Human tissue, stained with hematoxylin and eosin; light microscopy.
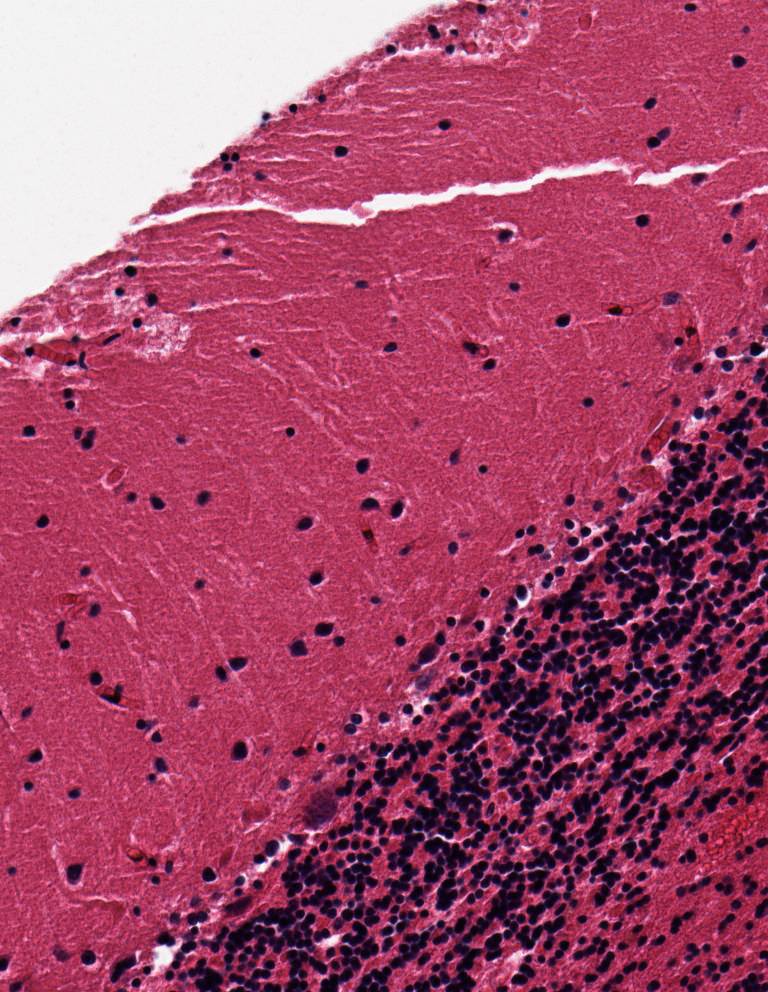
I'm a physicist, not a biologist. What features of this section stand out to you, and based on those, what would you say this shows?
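A diagonal boundary divides the field into a pale pink upper-left layer and a densely cellular dark lower-right layer. The latter is packed with small, round, darkly stained nuclei with very little visible cytoplasm. The pale layer holds sparse, scattered small dark nuclei in finely textured eosinophilic material with faint streaks and no distinct fibre bundles. The section is cerebellum.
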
